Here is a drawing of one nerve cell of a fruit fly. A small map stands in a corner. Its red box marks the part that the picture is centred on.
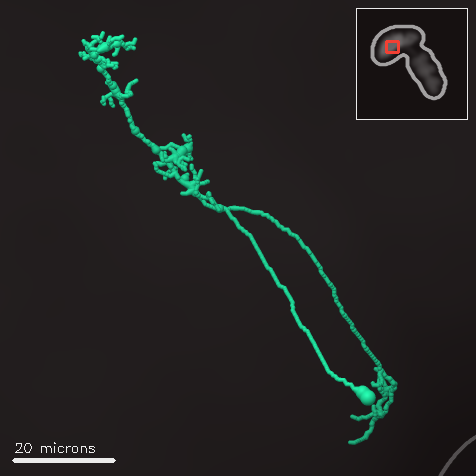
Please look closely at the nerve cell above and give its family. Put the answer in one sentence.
The family is T.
